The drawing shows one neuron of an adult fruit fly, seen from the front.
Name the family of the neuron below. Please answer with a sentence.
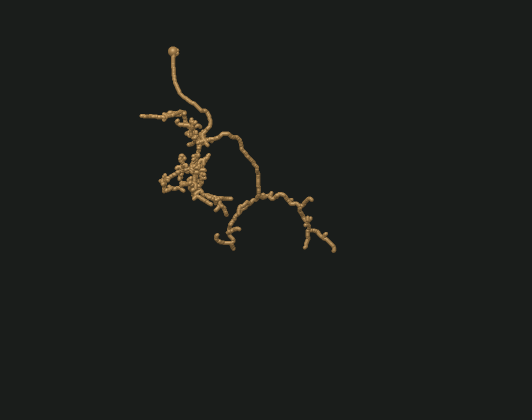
The family is hemilineage CLp1.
